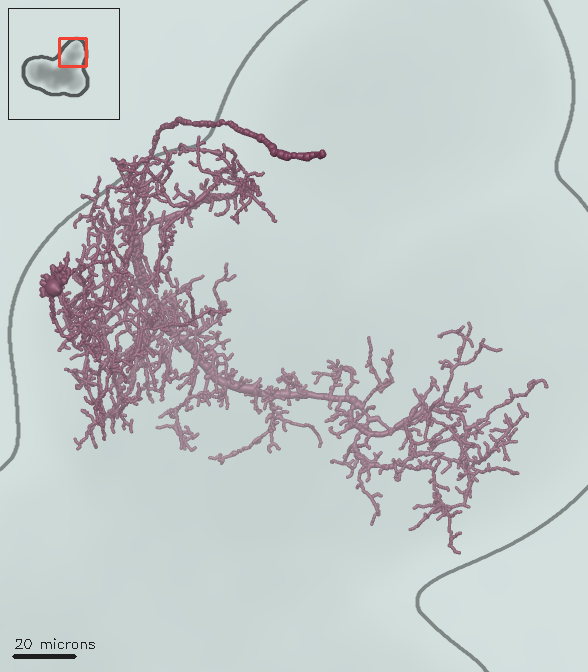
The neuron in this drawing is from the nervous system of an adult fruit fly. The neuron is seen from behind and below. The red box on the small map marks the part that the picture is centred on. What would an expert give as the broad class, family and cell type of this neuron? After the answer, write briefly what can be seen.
Its broad class is motor neuron of the nerve cord. Its family is MNhl. It is of cell type MNhl59. From left to right in the picture it spans about 170 microns. More than a hundred branch ends can be seen.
